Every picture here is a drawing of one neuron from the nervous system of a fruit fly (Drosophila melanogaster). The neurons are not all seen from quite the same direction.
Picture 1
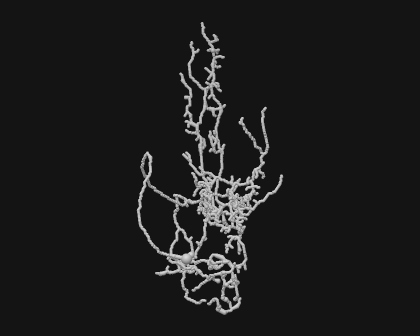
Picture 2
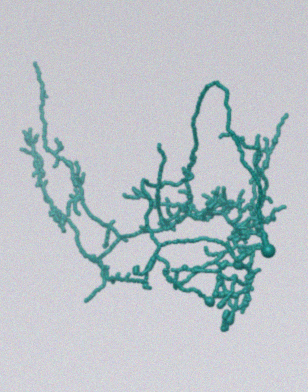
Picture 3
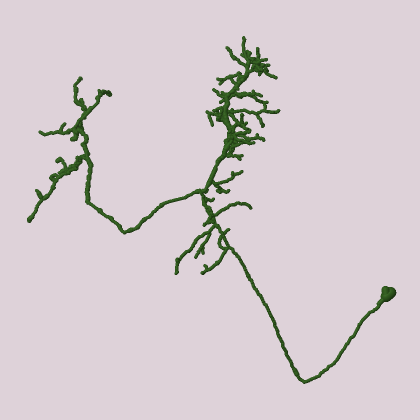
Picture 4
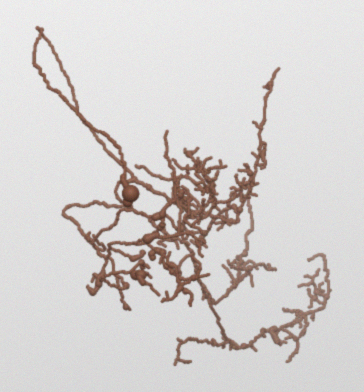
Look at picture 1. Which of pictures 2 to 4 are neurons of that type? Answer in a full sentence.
Picture 2 and picture 4 are of the same cell type.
